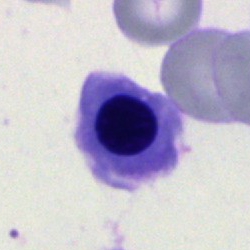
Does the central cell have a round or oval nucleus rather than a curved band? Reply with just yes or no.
Yes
